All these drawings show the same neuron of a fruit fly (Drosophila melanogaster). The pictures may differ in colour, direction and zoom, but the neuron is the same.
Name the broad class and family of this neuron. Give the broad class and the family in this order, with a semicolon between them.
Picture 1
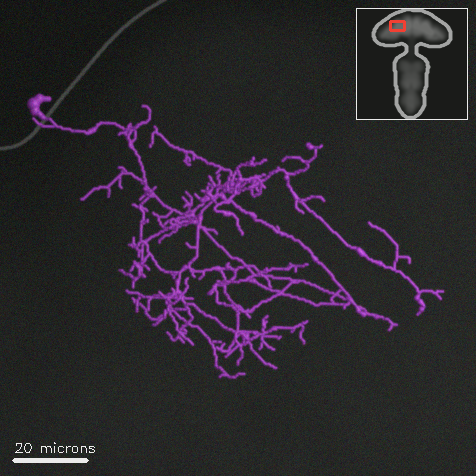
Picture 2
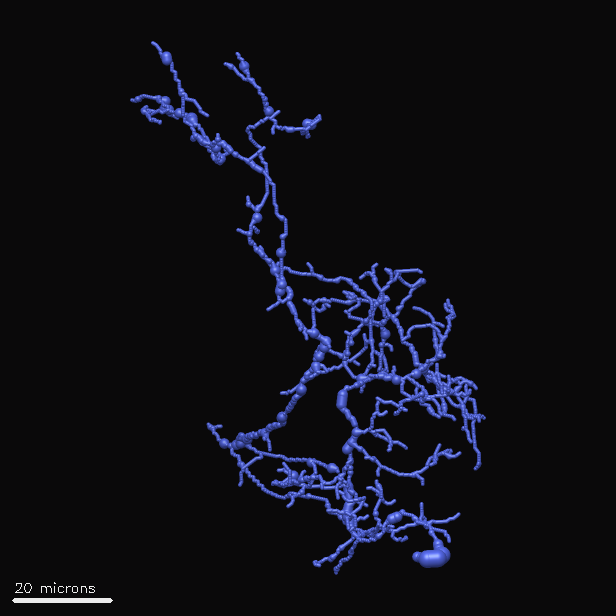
central-brain intrinsic neuron; hemilineage VLPl&d1_lateral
